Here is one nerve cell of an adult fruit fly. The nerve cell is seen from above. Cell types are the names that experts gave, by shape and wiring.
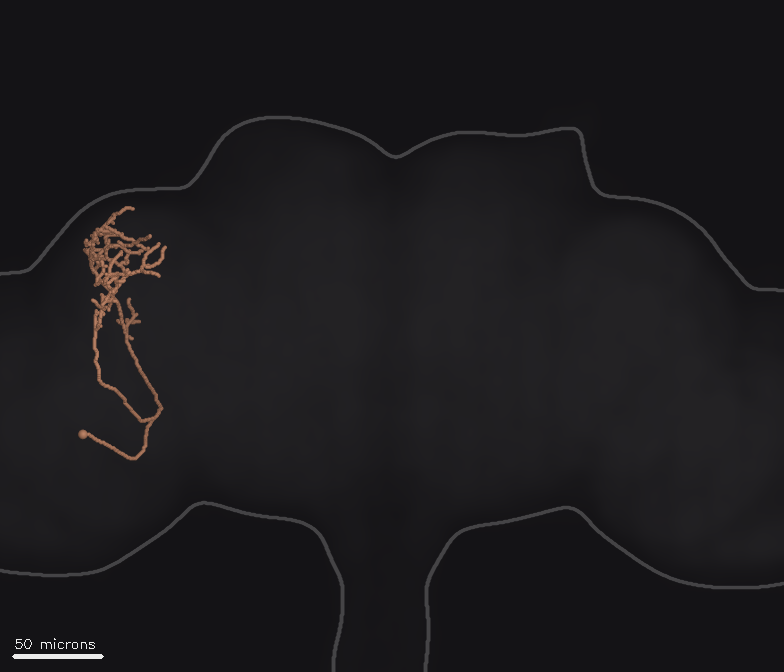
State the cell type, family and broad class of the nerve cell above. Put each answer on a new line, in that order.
AVLP485
hemilineage VPNp&v1_posterior
central-brain intrinsic neuron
